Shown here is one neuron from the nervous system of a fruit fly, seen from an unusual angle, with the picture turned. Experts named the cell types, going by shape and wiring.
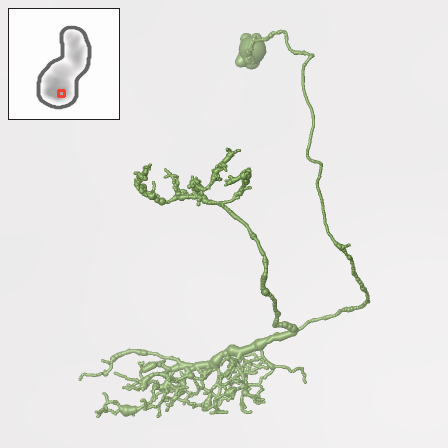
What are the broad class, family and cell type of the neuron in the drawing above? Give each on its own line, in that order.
optic-lobe intrinsic neuron
T
T4b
